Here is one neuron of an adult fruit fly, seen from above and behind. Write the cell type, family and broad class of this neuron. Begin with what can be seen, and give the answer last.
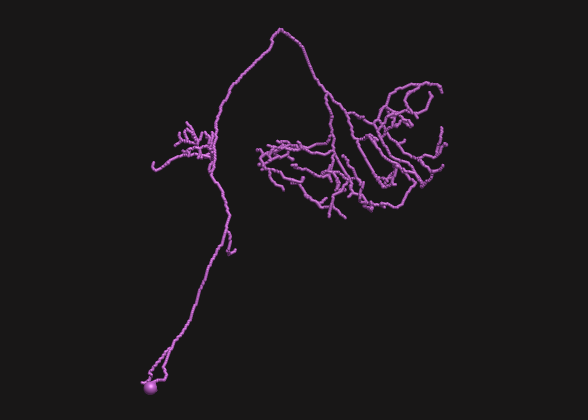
The cell body can be seen at the lower left of the picture. Dozens of branch ends can be seen. It is of cell type FB2F_c. Its family is hemilineage DL1_dorsal. Its broad class is central-brain intrinsic neuron.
